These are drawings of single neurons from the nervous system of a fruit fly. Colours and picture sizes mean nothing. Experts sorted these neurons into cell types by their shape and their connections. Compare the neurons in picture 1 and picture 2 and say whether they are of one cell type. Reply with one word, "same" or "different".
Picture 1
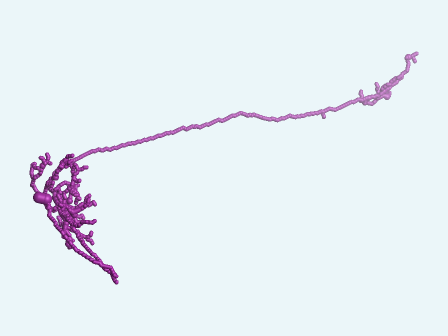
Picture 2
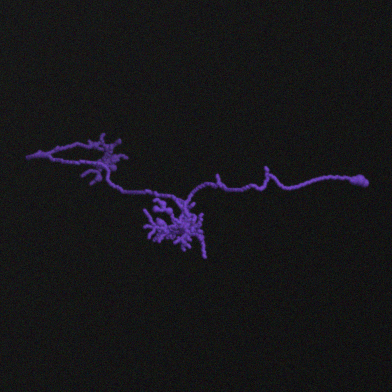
different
